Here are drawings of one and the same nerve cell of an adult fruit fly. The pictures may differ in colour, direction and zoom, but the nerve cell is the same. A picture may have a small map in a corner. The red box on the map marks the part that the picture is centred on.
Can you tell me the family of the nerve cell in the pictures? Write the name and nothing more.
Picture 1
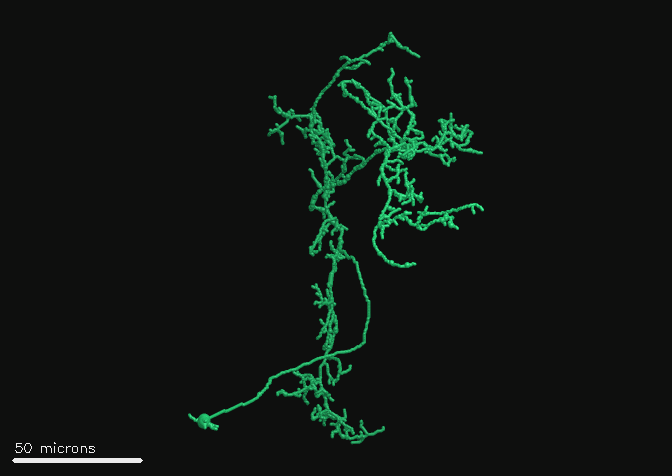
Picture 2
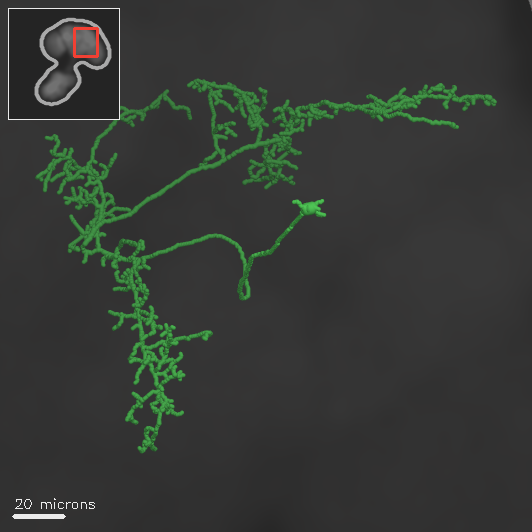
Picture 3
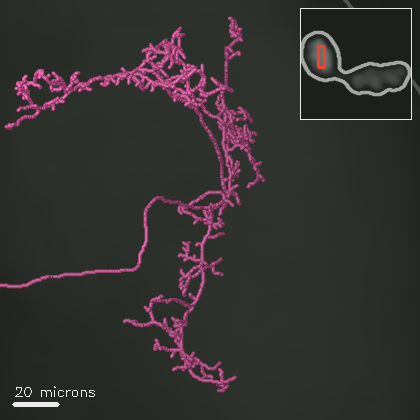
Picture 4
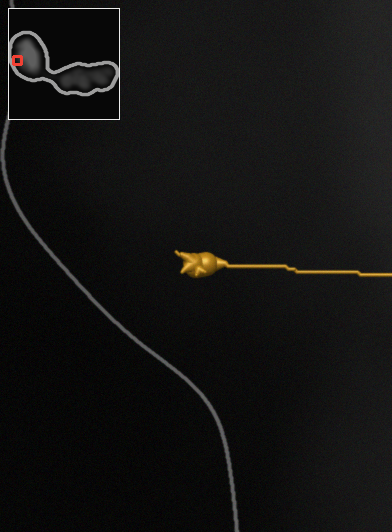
hemilineage PSa1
